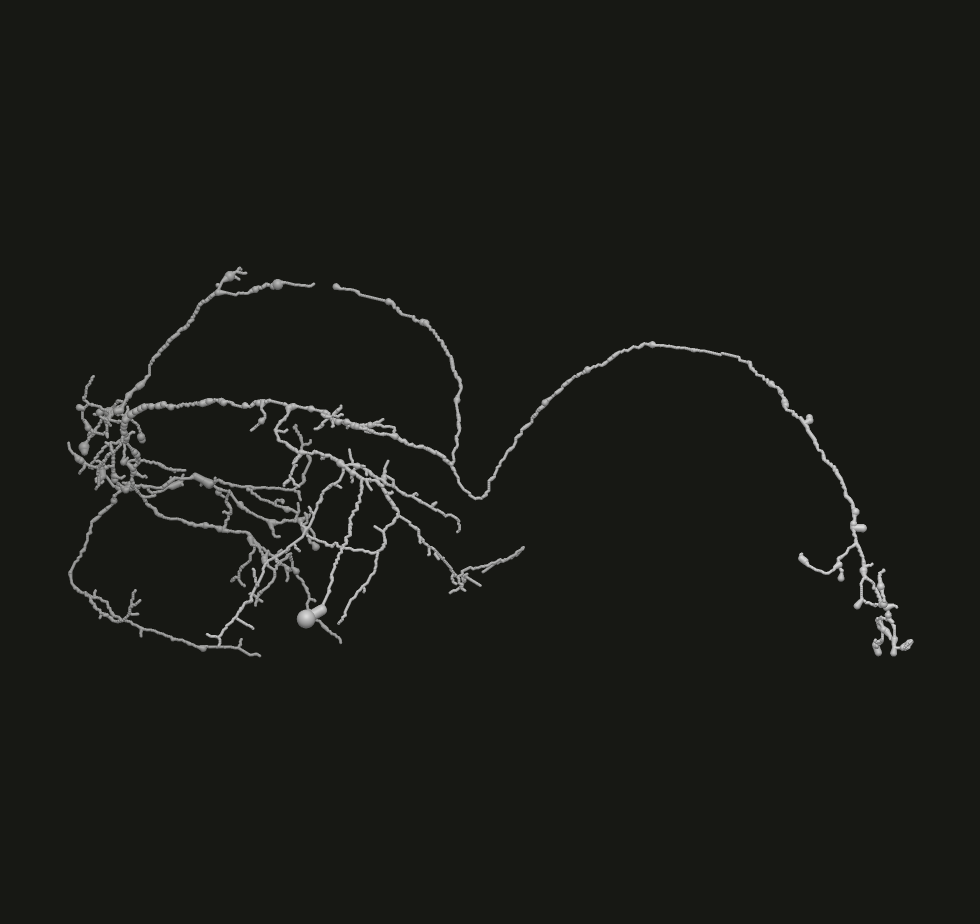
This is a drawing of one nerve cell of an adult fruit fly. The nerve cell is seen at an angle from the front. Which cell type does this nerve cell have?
SMP703m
